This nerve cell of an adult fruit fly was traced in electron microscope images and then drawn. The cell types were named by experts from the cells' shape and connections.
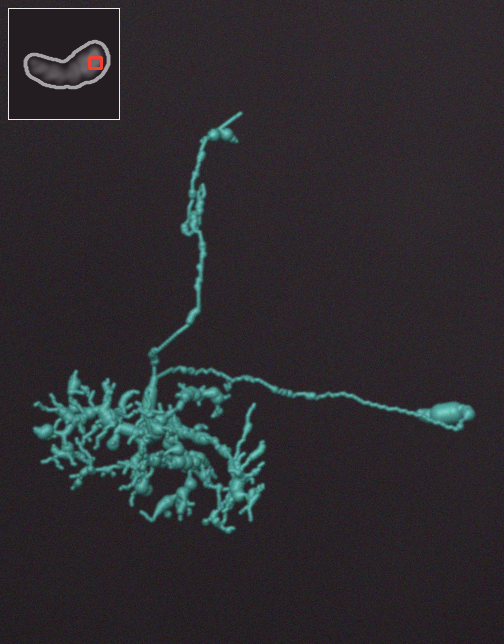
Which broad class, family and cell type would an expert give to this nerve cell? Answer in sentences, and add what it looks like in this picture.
It is a visual projection neuron. Its family is TmY. Its cell type is TmY14. Dozens of branch ends can be seen. In this view it is about as wide as it is tall.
